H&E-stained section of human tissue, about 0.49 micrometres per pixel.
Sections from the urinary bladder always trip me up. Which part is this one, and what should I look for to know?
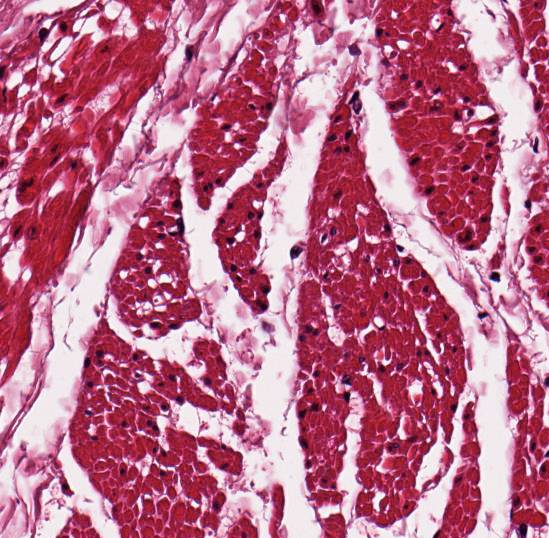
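Tissue: smooth muscle. Separate muscle bundles, divided by pale loose connective tissue. Fibres mostly cut across as tightly packed polygonal profiles; cytoplasm deep bright red with eosin.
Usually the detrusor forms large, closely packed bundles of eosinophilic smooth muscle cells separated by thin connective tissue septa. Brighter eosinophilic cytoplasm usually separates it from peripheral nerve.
Interbundle connective tissue wispy, few cells.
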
